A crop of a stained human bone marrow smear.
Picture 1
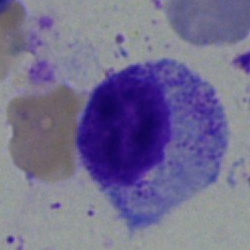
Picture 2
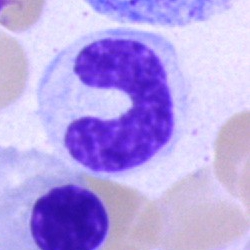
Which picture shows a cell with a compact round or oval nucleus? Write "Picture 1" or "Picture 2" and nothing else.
Picture 1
